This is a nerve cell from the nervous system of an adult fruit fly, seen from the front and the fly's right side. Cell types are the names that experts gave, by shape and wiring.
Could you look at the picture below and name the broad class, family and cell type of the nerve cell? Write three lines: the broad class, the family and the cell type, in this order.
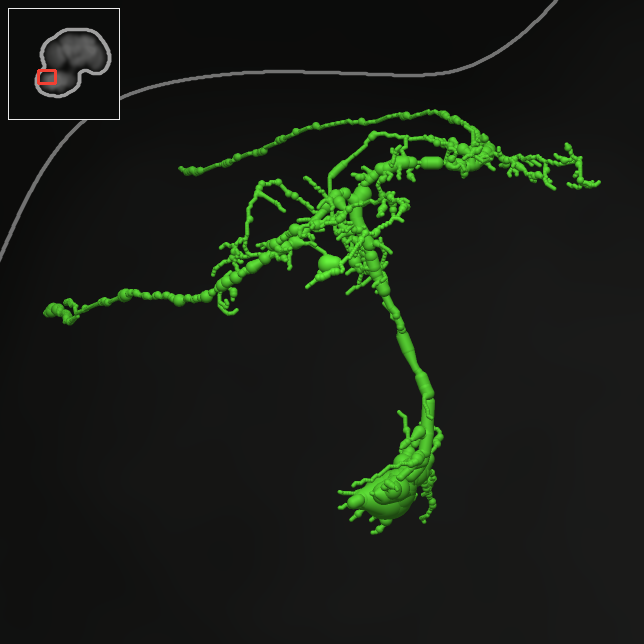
efferent neuron of the nerve cord
hemilineage 00B
EN00B023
